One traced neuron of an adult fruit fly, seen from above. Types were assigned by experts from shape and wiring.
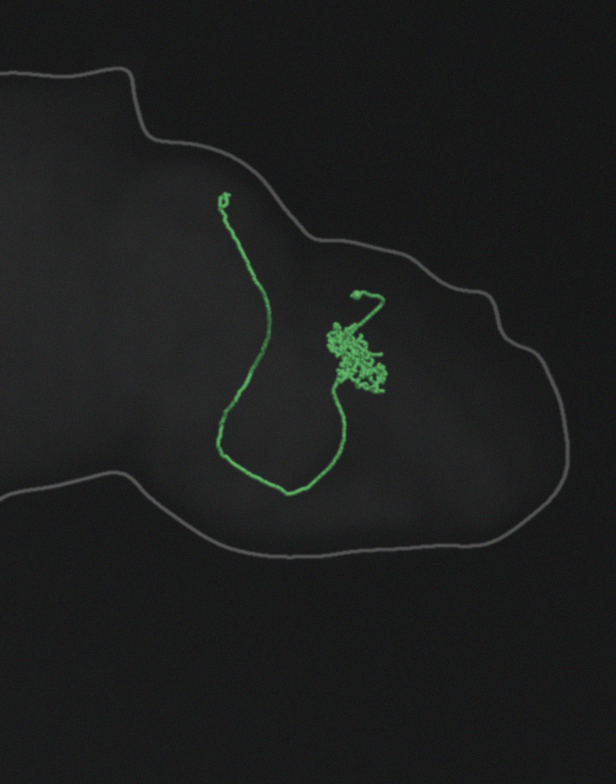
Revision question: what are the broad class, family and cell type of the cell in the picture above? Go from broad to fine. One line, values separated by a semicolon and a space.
visual projection neuron; MeTu; MeTu3c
